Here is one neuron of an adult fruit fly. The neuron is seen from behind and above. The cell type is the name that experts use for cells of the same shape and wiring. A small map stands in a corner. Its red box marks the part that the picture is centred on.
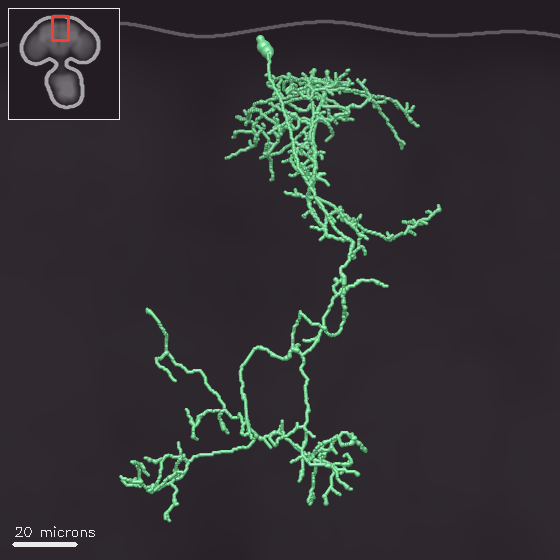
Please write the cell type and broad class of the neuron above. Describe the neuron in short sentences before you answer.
From top to bottom in the picture it spans about 160 microns. Dozens of branch ends can be seen. The cell type is SMP458. Its broad class is central-brain intrinsic neuron.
